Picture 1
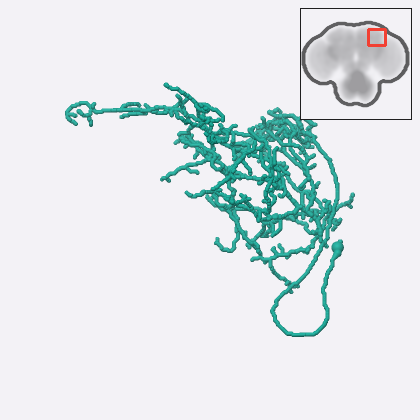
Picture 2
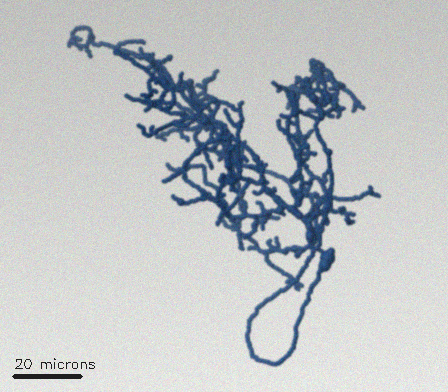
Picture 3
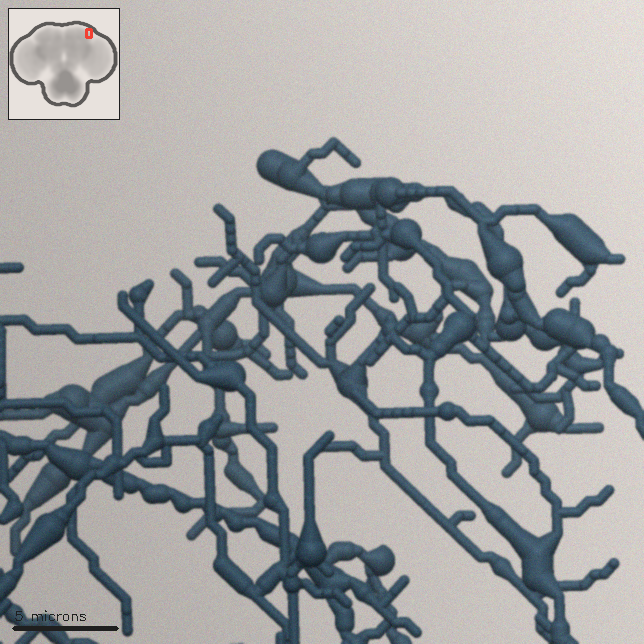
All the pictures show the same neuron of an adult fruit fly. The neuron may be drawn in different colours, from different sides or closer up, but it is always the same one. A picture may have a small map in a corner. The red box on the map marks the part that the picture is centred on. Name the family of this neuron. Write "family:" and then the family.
family: hemilineage LHl4_dorsal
